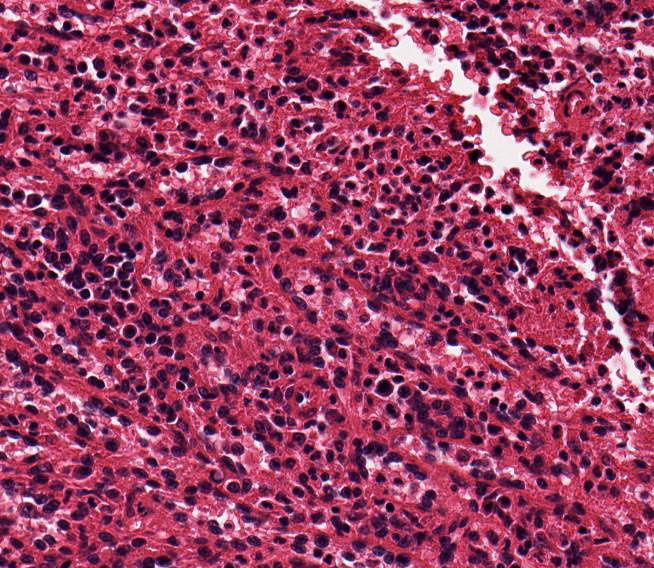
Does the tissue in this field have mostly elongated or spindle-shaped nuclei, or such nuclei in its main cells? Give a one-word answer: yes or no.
No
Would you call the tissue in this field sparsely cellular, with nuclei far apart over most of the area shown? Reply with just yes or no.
No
